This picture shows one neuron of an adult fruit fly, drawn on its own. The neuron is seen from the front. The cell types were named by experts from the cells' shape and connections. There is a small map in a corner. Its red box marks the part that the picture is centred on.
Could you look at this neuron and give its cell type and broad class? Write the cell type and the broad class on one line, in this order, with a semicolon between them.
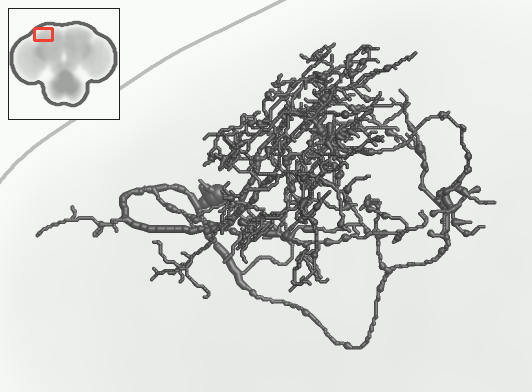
SLP378; central-brain intrinsic neuron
